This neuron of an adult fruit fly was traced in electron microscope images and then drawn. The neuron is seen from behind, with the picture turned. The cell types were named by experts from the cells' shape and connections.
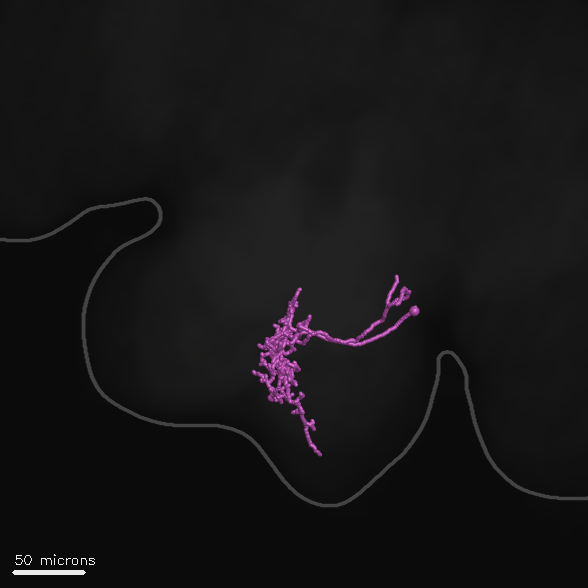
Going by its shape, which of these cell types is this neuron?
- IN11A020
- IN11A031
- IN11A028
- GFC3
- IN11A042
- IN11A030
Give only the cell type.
IN11A030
